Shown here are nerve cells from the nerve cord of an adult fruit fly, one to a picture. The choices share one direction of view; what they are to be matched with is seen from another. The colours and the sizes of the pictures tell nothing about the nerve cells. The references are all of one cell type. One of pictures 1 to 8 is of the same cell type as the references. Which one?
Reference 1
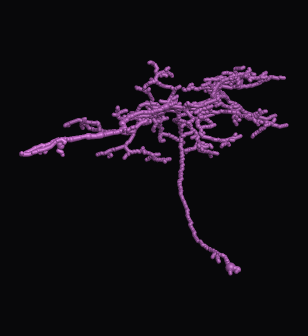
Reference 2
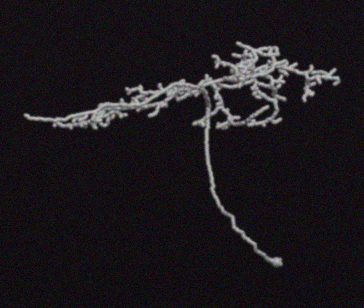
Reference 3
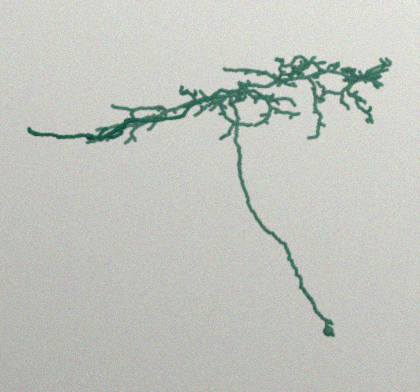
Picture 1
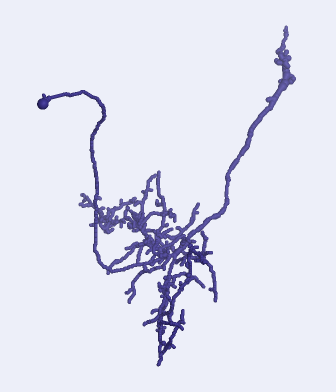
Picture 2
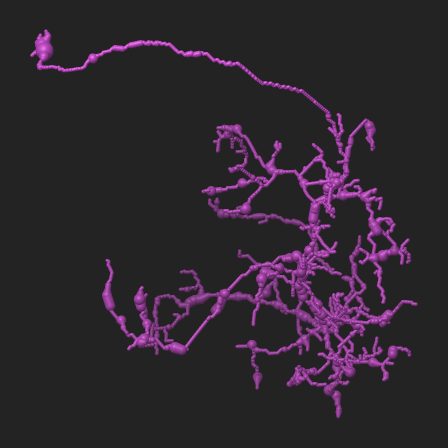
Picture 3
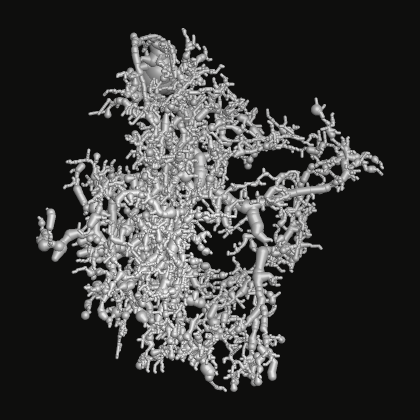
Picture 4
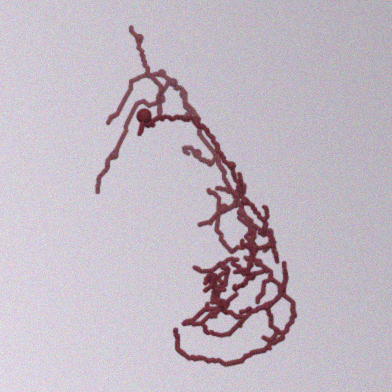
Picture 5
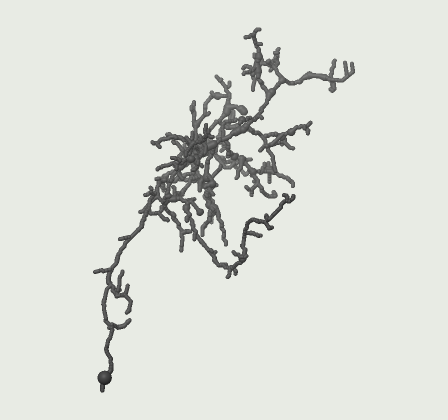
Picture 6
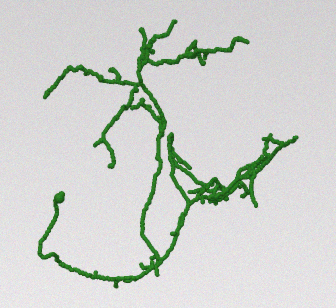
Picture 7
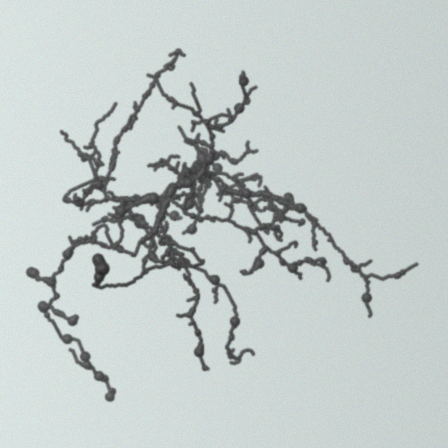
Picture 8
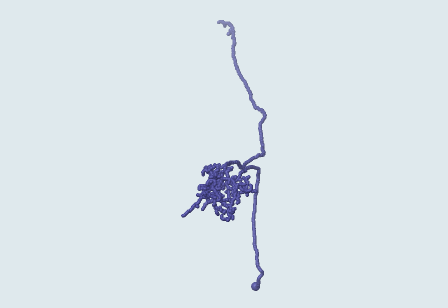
Picture 1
